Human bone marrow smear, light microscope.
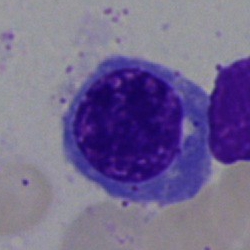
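Erythroblast (central cell): nucleus filling most of the cell; chromatin dark purple, coarsely clumped, with scattered paler patches. Moderate rim of medium blue cytoplasm, wider on the right and lower side than on the left. Small clear space in the cytoplasm just right of the nucleus.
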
